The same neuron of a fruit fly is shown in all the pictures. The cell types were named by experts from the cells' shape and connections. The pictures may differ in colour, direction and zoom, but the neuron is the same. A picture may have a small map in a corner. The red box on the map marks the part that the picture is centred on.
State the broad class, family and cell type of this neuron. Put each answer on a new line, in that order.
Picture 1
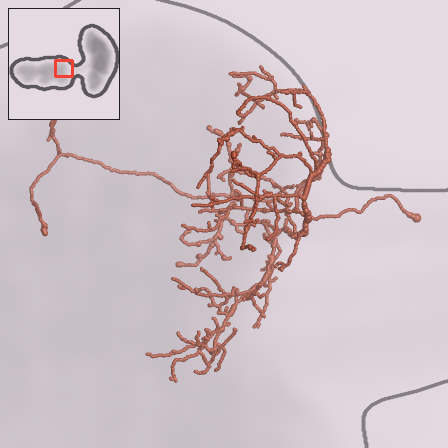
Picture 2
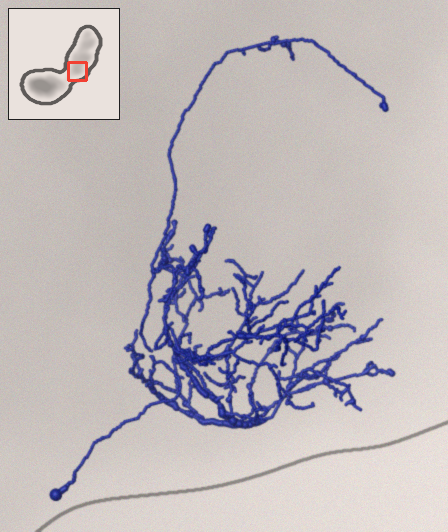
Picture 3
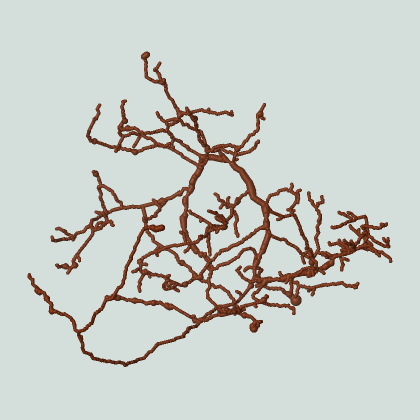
nerve-cord intrinsic neuron
hemilineage 16B
IN16B075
